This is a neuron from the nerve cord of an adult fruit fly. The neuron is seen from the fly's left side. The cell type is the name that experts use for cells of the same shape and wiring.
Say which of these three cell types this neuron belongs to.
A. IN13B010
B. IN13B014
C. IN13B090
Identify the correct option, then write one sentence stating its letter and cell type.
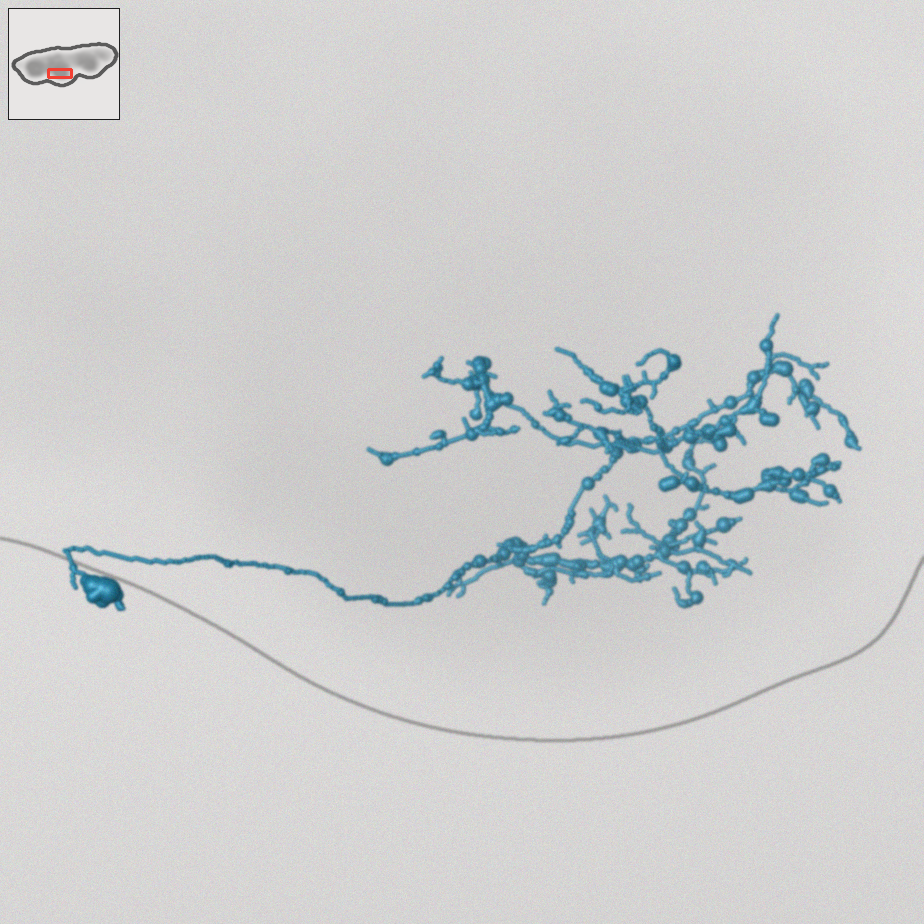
The neuron is identified as IN13B090, the cell type in option C.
